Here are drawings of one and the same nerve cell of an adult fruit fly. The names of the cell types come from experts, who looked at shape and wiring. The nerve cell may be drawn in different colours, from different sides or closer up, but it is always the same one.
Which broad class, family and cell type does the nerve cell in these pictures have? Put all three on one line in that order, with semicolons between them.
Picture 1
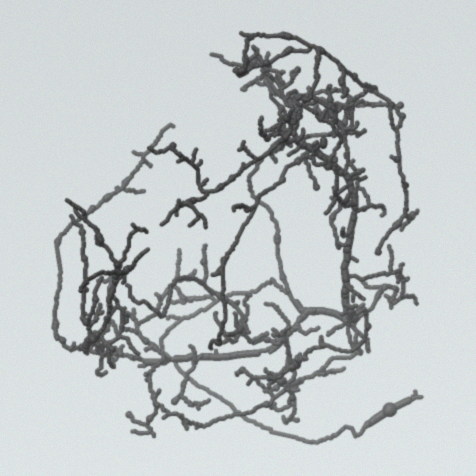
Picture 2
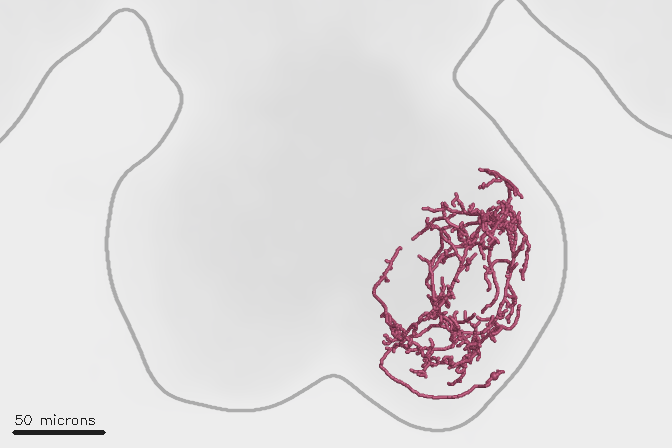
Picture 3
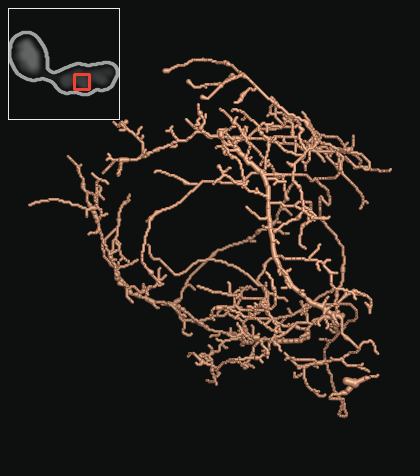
nerve-cord intrinsic neuron; hemilineage 04B; IN04B011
